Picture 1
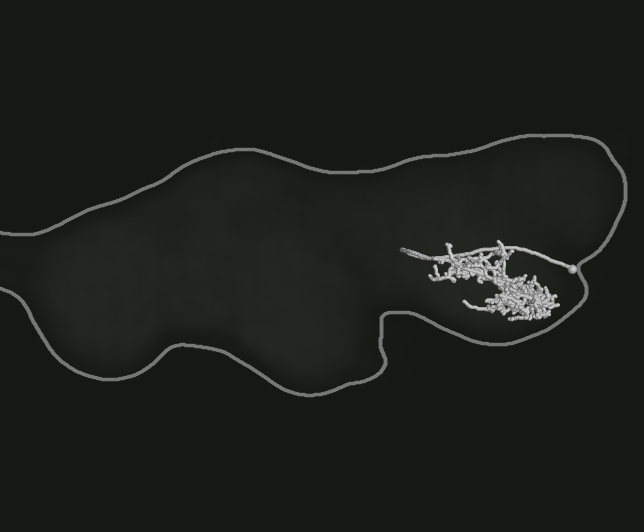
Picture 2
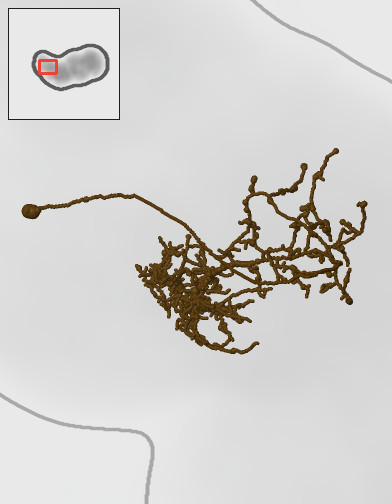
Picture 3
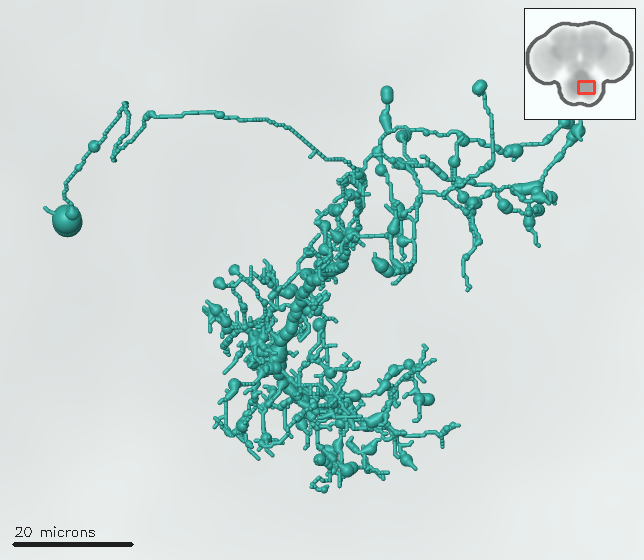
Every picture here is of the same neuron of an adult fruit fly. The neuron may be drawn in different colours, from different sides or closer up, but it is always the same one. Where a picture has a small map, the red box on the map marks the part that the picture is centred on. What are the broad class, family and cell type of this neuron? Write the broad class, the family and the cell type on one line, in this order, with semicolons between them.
nerve-cord intrinsic neuron; hemilineage 12B; IN12B033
